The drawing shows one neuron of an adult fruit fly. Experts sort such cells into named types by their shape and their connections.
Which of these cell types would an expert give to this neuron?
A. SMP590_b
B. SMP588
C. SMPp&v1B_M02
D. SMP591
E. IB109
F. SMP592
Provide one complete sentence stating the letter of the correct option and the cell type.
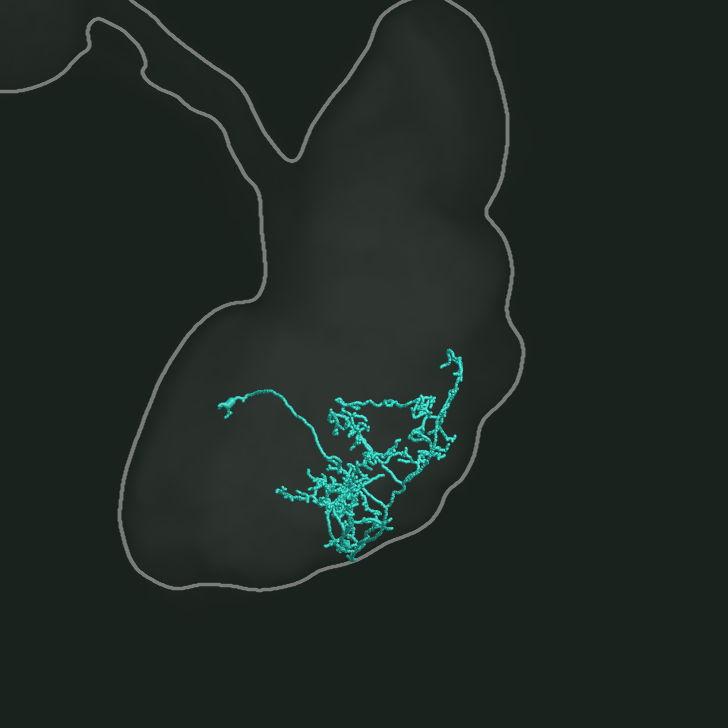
The neuron is SMP588 in cell type, which is option B.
